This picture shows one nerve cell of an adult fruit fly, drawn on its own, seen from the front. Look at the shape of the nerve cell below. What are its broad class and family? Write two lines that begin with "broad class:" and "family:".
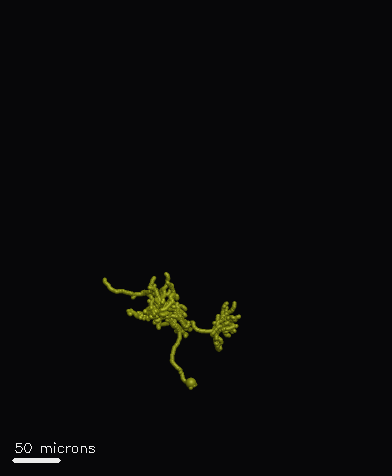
broad class: central-brain intrinsic neuron
family: hemilineage LB3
